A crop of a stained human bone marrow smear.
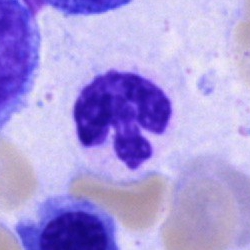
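Segmented neutrophil, centre of a stained bone marrow smear. Nucleus divided into several lobes; clefts open toward the bottom. Chromatin dark purple, coarsely clumped; no nucleoli visible. Cytoplasm pale, faint pinkish-lilac tint.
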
